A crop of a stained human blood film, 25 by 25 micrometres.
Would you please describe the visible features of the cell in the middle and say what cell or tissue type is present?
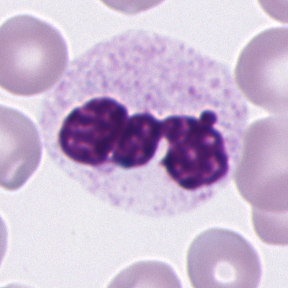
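The outline of this cell is round and smooth. Its nucleus is divided into three lobes lying side by side in a horizontal row. Abundant pale pinkish-lilac cytoplasm holds fine lilac granules scattered evenly throughout. I name this cell a segmented neutrophil.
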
